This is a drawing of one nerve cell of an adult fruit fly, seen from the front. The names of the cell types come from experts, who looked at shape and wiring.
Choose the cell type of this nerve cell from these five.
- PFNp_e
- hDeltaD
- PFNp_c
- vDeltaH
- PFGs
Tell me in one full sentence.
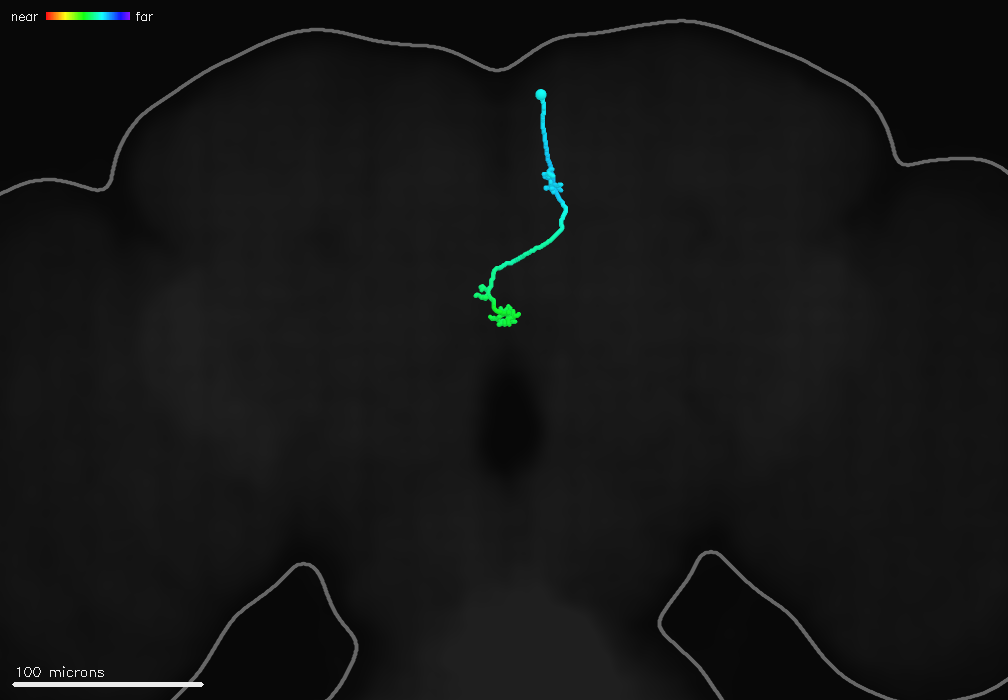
The cell type PFNp_e includes this nerve cell.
